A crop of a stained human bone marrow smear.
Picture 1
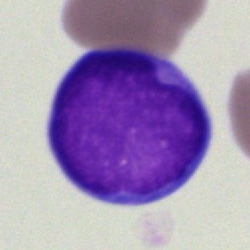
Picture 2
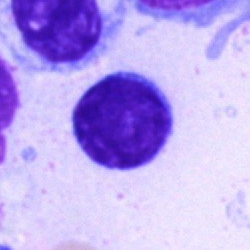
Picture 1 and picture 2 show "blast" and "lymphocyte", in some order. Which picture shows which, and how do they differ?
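Blast: picture 1. Lymphocyte: picture 2. Chromatin: blast finely stippled, evenly spread across the nucleus; lymphocyte dense, dark purple.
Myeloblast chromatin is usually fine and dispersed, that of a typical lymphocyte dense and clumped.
Cytoplasm: blast a thin deep blue rim, nucleus filling nearly the whole cell; lymphocyte scant, at most a thin rim.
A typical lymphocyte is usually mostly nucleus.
Nucleus: blast with a small pale area at its upper right edge; lymphocyte without a distinct nucleolus.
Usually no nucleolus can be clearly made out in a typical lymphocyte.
Shared: smooth round outline, no granules. Lymphocyte: no vacuoles.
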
